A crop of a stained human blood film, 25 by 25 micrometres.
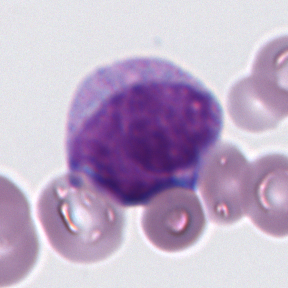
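Atypical promyelocyte, the central cell of the smear, taken point by point. The nucleus fills most of the cell and sits toward the lower right. The crescent of cytoplasm is pale lilac-blue and carries fine purplish granules. No vacuoles appear in that cytoplasm.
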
